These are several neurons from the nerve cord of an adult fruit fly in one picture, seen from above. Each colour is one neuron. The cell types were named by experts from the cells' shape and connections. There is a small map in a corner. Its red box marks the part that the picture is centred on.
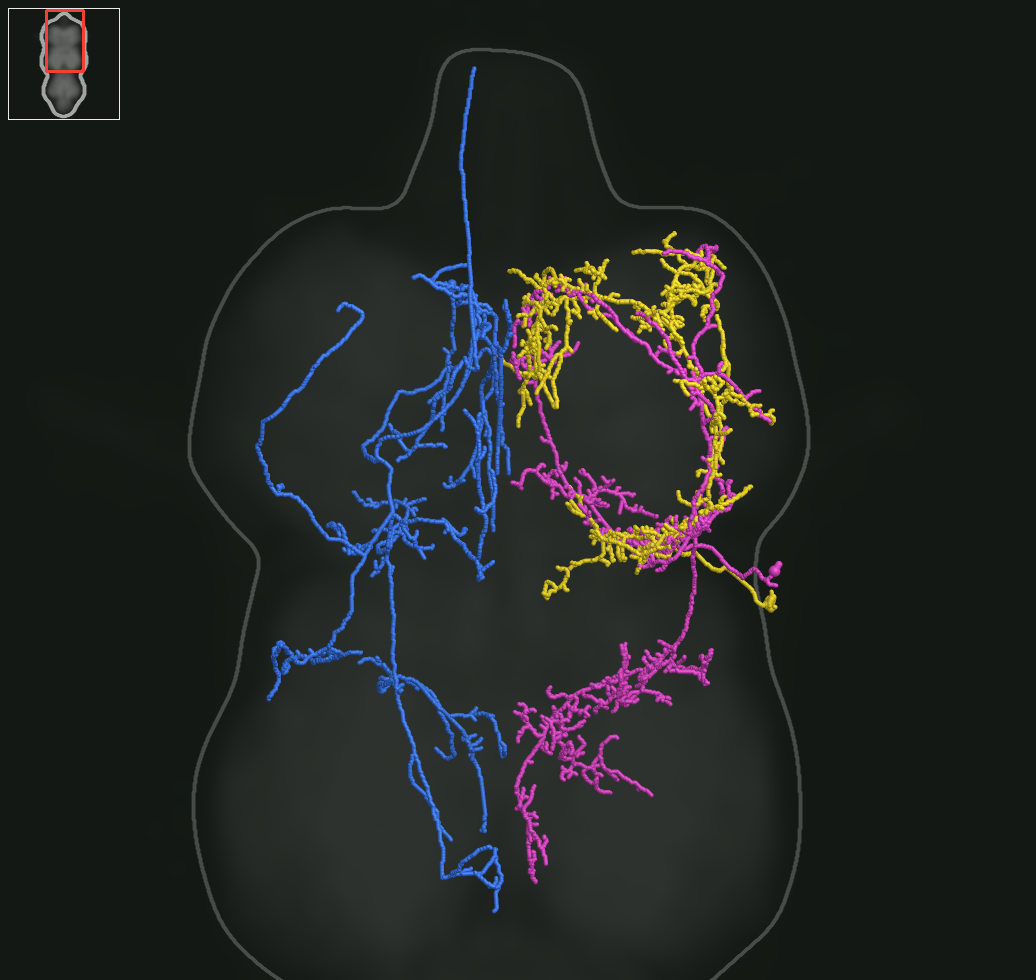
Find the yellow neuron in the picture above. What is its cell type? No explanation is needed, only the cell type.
IN03A034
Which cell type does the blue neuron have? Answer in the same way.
AN04B051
